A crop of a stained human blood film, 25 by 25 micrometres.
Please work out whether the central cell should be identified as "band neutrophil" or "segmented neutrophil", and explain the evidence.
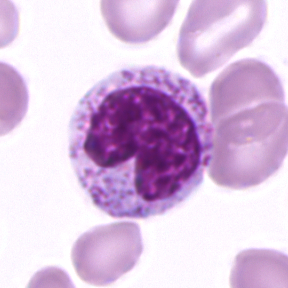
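Band neutrophil, I'd say, not segmented neutrophil. The nucleus is kidney-shaped with a deep notch opening toward the lower left, which reads as one band rather than separate lobes.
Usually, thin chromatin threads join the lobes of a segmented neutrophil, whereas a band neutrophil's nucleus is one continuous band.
The chromatin is coarse and clumped, and fine purple granules are scattered through the cytoplasm. The cell is about 13 micrometres across.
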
